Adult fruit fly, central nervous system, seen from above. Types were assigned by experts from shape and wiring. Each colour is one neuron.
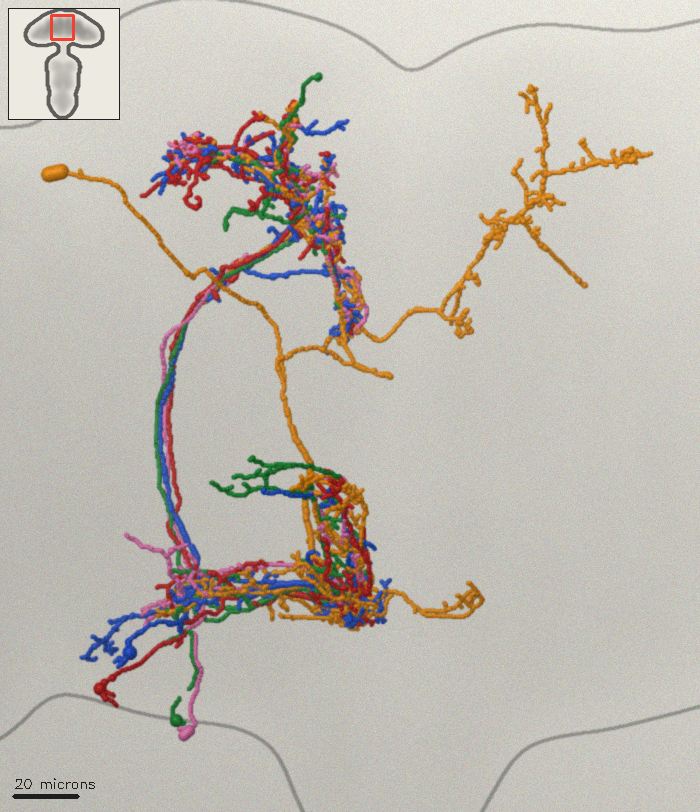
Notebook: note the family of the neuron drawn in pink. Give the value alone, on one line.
hemilineage PSp1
